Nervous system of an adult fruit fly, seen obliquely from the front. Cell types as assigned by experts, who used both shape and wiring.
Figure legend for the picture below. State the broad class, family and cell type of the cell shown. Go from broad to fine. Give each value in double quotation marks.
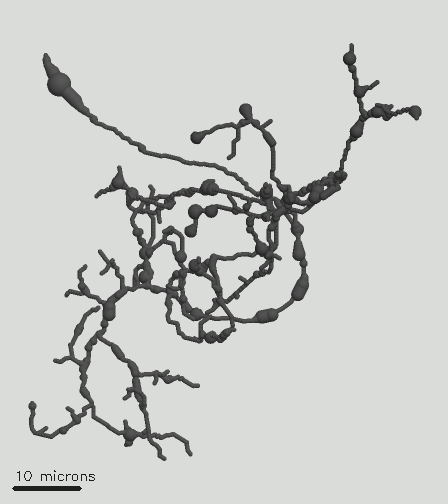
"central-brain intrinsic neuron", "hemilineage LHp3", "LHPV5m1"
